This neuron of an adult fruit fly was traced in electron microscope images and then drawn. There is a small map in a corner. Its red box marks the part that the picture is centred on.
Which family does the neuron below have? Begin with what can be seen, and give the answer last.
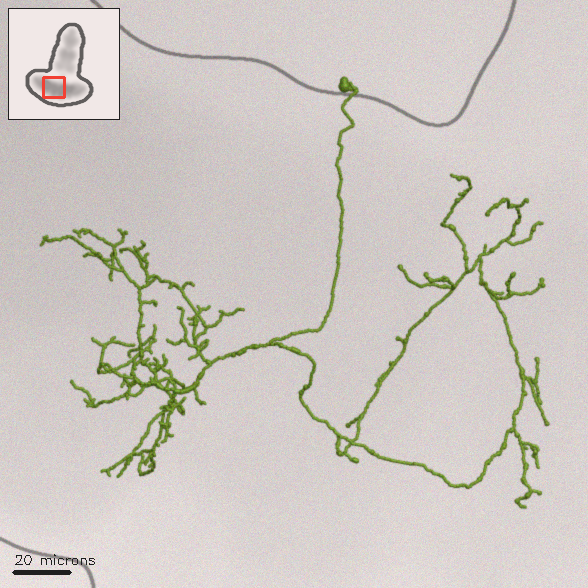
Its cell body lies at the top of the picture. By the scale bar it is about 180 microns wide in this view. The picture shows dozens of branch ends. This is a central-brain intrinsic neuron. The family is hemilineage DM5_central.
